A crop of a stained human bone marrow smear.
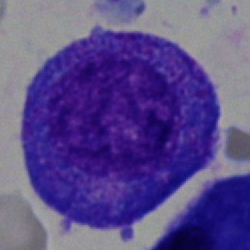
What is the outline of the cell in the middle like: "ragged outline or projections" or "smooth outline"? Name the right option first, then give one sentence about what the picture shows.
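Ragged outline or projections. Two small knob-like projections stand out from the lower edge of the cell.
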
